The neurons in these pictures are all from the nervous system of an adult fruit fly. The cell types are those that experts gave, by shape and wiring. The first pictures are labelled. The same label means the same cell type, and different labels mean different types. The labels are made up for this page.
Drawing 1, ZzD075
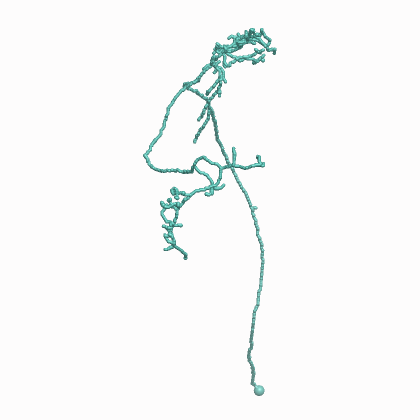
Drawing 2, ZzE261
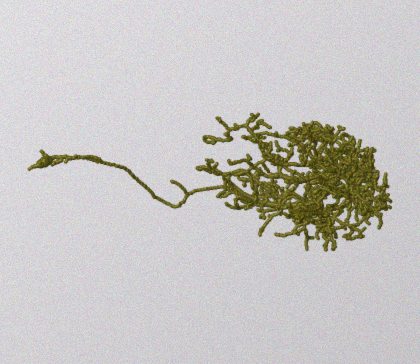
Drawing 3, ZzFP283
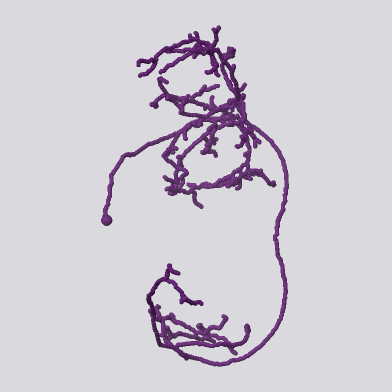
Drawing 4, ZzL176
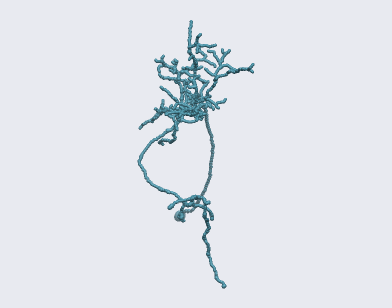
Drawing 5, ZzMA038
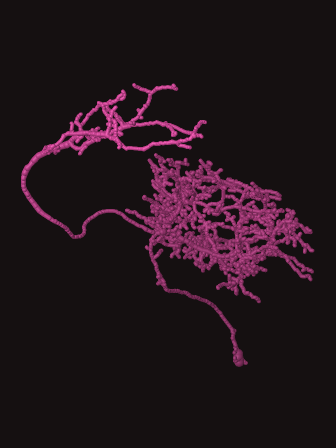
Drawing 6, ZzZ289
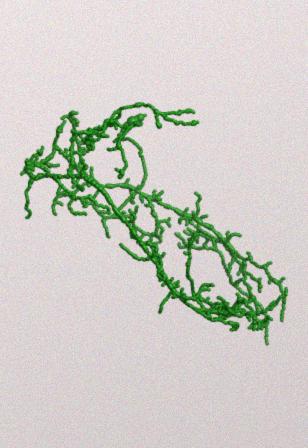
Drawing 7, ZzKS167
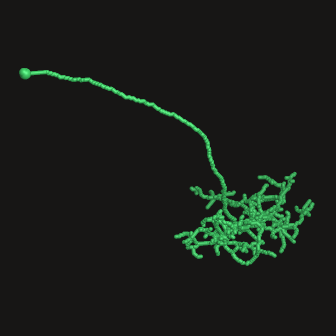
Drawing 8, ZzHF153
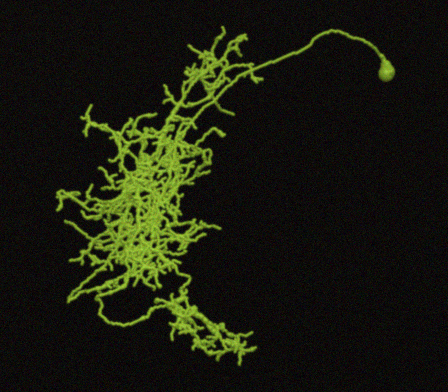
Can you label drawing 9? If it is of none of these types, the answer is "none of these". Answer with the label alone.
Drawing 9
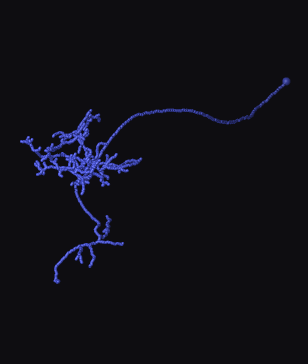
ZzL176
